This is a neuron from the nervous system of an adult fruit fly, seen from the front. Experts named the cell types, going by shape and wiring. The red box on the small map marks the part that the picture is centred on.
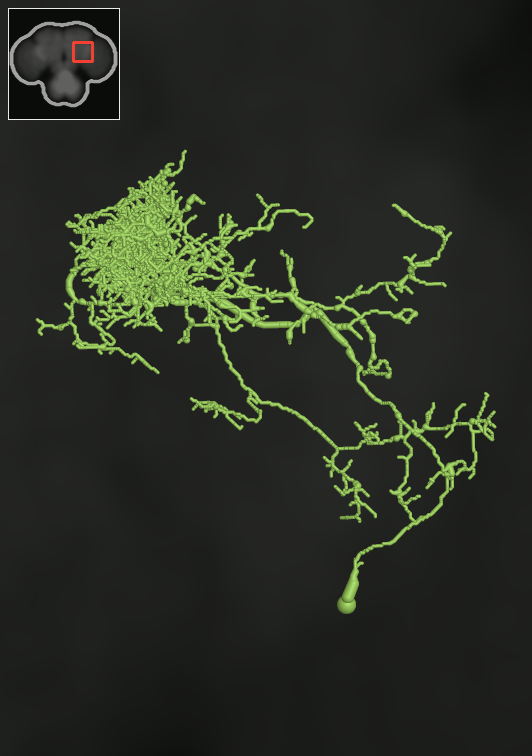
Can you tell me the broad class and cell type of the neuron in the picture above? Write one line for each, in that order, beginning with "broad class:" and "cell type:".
broad class: central-brain intrinsic neuron
cell type: PVLP070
